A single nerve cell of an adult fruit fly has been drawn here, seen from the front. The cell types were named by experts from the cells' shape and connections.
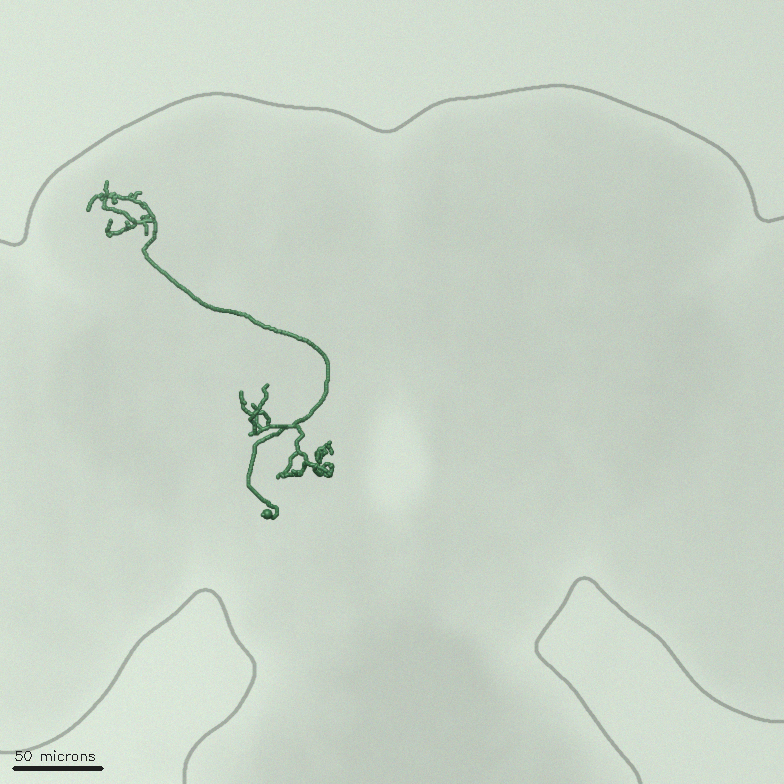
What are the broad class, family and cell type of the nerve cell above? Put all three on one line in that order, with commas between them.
central-brain intrinsic neuron, hemilineage ALv1, CB2711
